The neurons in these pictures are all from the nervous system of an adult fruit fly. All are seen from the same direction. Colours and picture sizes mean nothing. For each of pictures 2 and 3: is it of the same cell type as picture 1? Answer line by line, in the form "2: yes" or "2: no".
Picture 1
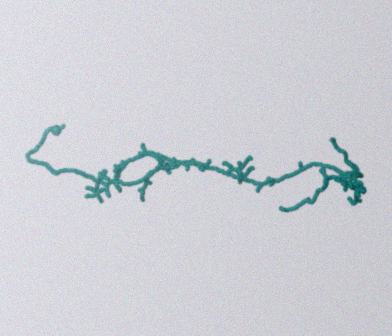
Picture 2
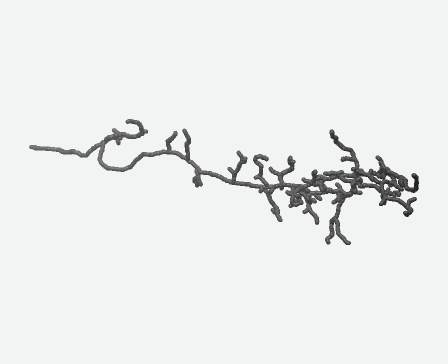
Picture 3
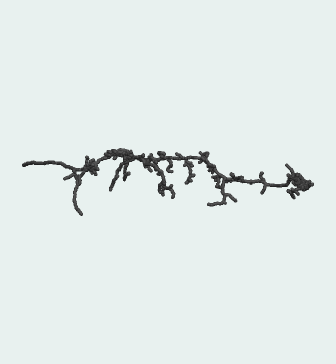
2: no
3: yes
